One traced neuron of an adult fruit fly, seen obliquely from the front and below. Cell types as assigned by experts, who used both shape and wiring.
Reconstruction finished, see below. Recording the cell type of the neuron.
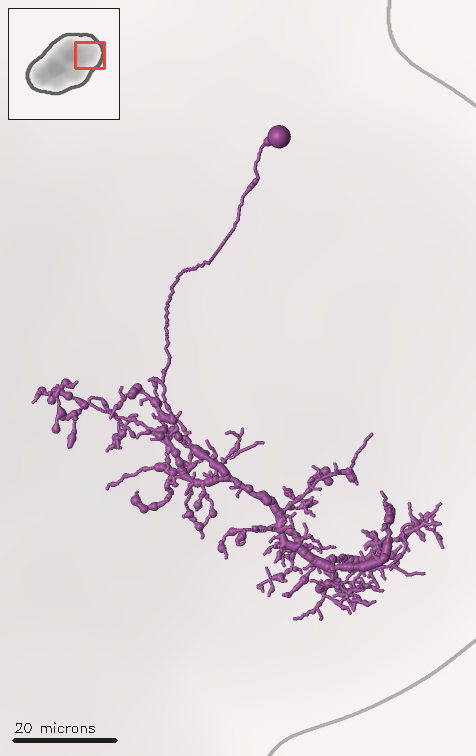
IN09A062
